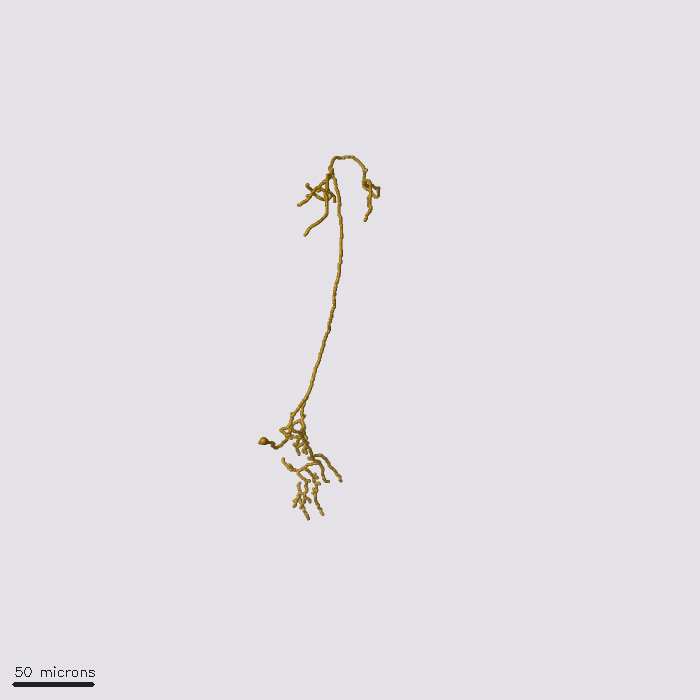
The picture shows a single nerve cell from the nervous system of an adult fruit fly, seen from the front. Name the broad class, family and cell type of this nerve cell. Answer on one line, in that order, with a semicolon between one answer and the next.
central-brain intrinsic neuron; hemilineage FLAa2; CB4081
